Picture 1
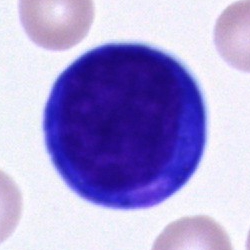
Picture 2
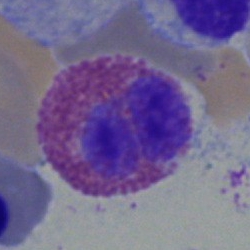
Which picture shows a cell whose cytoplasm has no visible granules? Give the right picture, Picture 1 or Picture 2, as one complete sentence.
The cytoplasm of the cell shown in picture 1 holds no visible granules.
